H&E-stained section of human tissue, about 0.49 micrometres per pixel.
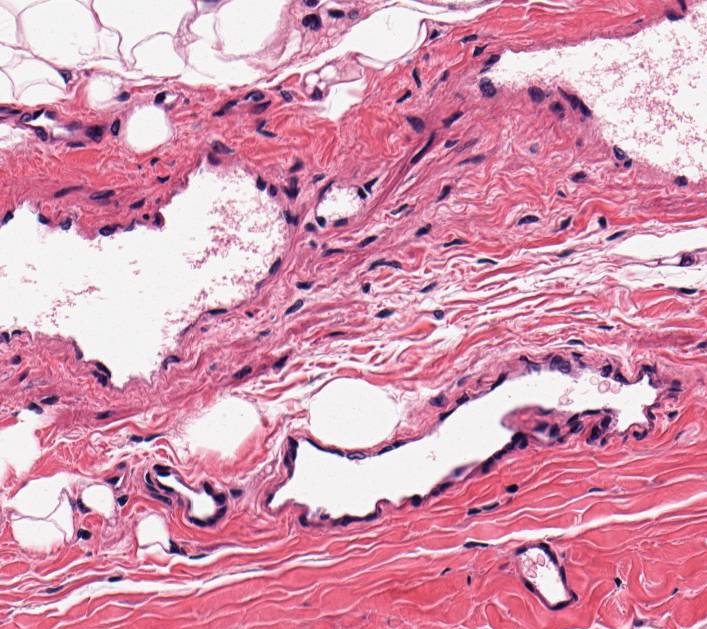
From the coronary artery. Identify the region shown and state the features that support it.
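The tunica adventitia fills this field. Most of it is pink fibrous connective tissue built of wavy collagen bundles, with dark, slender, spindle-shaped stromal nuclei.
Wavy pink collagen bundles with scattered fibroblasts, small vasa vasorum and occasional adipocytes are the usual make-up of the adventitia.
A cluster of adipocytes, large empty rounded cells with thin walls, sits at the top left, and a small vessel holding a few red blood cells lies at the bottom right.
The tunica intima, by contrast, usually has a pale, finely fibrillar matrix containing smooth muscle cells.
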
